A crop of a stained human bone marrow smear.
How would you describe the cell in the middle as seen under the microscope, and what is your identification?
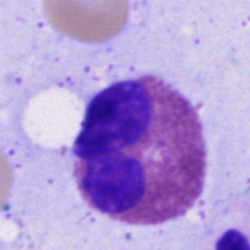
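A roughly round cell with a smooth edge. Its nucleus lies against the left side and has dark purple, dense chromatin. The cytoplasm is plentiful and pinkish. The cell is an eosinophil.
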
